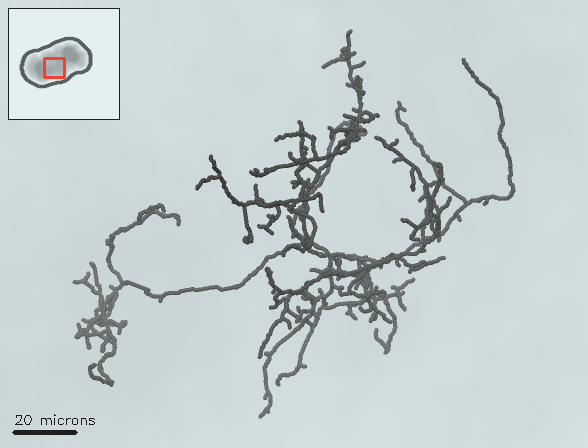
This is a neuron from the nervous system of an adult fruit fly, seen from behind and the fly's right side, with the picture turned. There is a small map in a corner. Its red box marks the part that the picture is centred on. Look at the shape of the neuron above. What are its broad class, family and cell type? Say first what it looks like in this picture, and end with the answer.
By the scale bar it is about 140 microns wide in this view. Dozens of branch ends can be seen. Its broad class is central-brain intrinsic neuron. The family is hemilineage CREl1. The cell type is CL123_a.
